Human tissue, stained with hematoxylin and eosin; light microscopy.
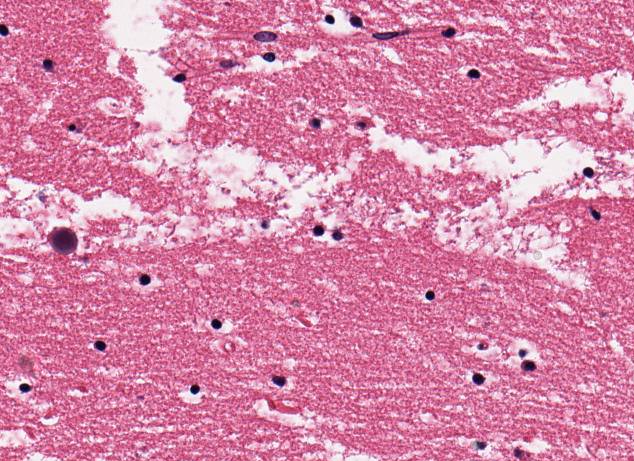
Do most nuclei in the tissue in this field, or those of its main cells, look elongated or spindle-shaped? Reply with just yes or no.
No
